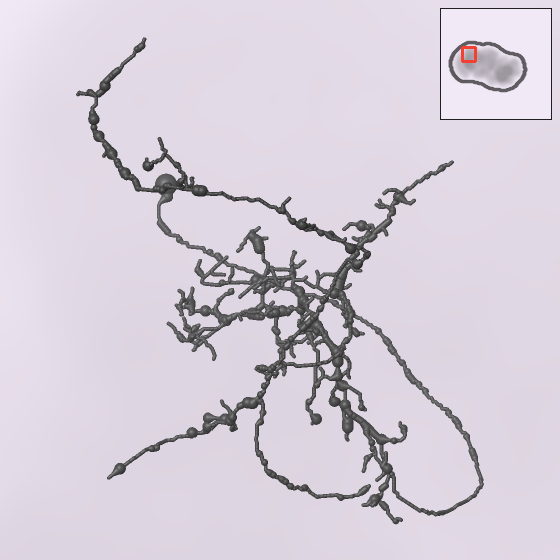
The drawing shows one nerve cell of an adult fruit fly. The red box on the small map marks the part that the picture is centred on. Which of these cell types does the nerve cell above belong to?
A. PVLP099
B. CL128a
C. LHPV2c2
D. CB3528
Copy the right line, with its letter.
C. LHPV2c2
